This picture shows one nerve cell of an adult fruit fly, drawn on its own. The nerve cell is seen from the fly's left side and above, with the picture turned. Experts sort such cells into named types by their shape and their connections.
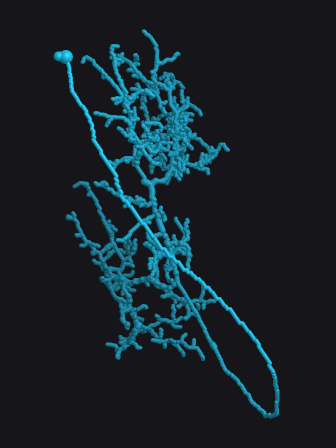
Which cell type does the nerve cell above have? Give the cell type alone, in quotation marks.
"IN12B043"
